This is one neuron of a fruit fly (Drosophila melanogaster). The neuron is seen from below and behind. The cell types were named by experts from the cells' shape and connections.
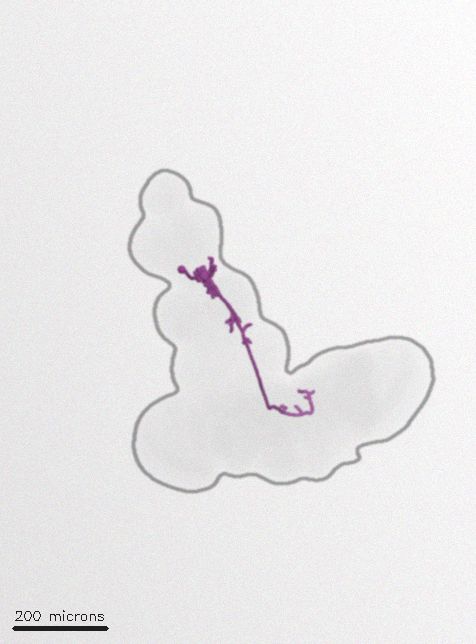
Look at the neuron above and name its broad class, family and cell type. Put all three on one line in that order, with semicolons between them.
ascending neuron; hemilineage 02A; AN02A022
